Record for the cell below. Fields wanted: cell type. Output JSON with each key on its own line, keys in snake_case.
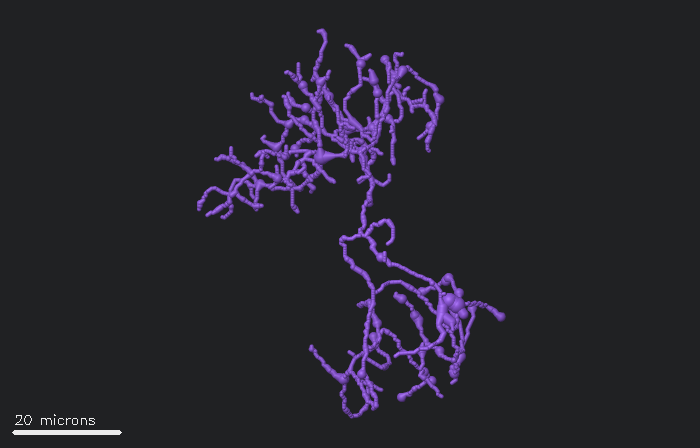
{
 "cell_type": "Li13"
}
